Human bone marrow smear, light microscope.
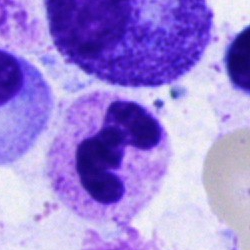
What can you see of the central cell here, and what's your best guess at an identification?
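Starting with the outline, it's roughly round and smooth. The chromatin looks dense, staining dark purple. I can't make out any nucleoli in the nucleus, and the cytoplasm has no vacuoles that I can see. I'd call it a segmented neutrophil.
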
